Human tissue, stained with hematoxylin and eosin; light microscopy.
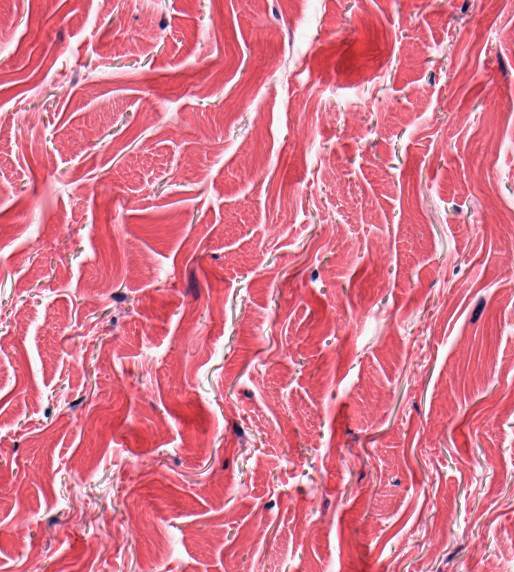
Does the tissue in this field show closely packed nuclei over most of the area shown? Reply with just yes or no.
No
